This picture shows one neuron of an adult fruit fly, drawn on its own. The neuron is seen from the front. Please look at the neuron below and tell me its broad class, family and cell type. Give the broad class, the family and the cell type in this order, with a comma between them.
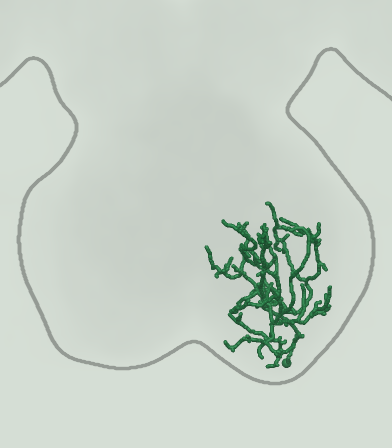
nerve-cord intrinsic neuron, hemilineage 20A.22A, IN20A.22A022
